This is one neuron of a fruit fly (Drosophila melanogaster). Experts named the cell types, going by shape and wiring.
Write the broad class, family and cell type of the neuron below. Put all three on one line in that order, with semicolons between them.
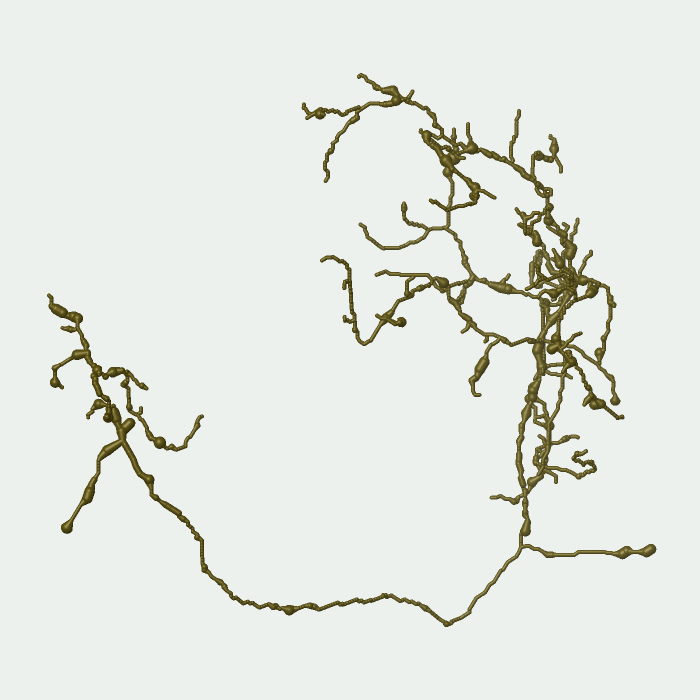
nerve-cord intrinsic neuron; hemilineage 20A.22A; IN20A.22A028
